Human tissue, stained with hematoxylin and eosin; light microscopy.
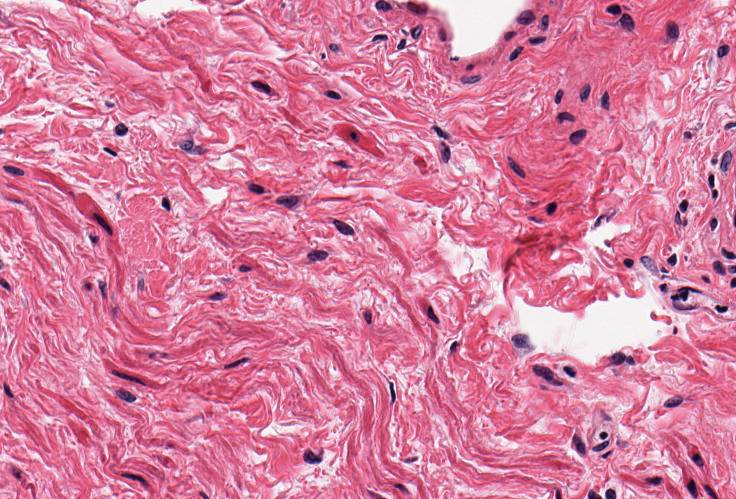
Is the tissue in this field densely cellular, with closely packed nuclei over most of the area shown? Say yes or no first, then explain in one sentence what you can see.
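No. The cells are sparse fibroblasts scattered singly between the collagen bundles.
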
